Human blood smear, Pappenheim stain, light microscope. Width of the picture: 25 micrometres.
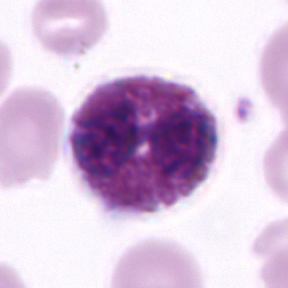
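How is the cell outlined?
Round and smooth, about 13 micrometres across.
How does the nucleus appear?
Divided into lobes by pale clefts meeting near the centre, with no nucleoli to be seen.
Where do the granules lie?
Over the nucleus, blurring its borders.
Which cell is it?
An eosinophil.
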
